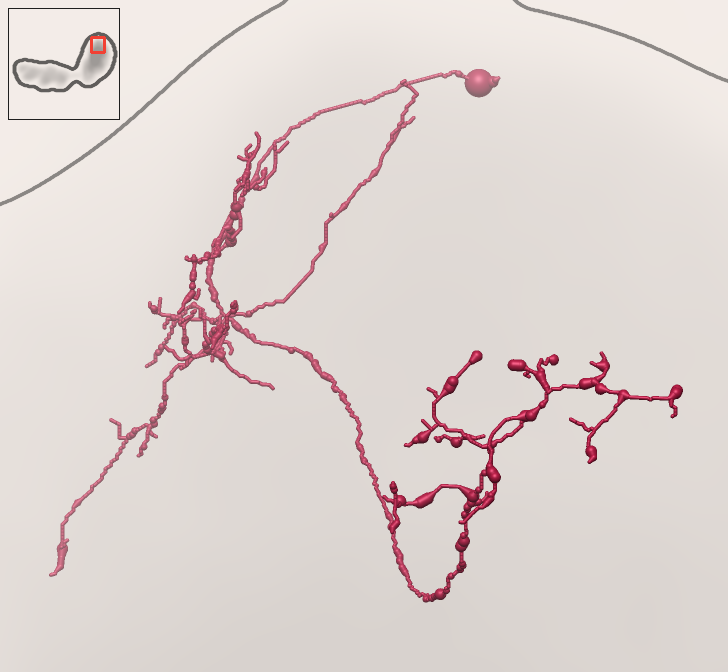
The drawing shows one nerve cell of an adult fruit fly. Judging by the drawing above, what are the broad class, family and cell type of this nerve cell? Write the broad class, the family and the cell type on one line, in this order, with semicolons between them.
central-brain intrinsic neuron; hemilineage SLPpl1; CB1011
